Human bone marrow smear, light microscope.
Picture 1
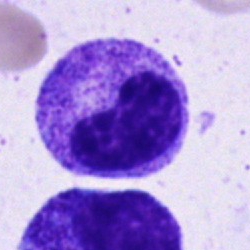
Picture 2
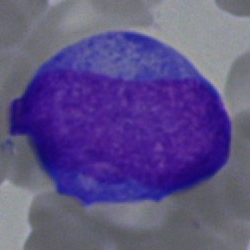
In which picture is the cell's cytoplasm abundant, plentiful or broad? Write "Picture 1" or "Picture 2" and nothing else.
Picture 1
